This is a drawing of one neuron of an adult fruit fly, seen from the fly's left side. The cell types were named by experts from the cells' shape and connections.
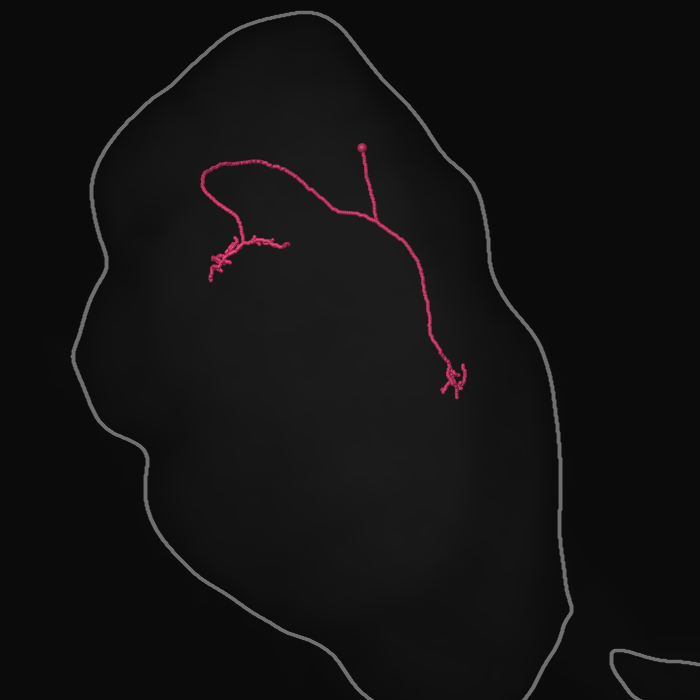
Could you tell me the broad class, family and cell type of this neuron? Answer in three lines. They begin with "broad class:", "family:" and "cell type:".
broad class: visual projection neuron
family: hemilineage VPNd3
cell type: LC9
